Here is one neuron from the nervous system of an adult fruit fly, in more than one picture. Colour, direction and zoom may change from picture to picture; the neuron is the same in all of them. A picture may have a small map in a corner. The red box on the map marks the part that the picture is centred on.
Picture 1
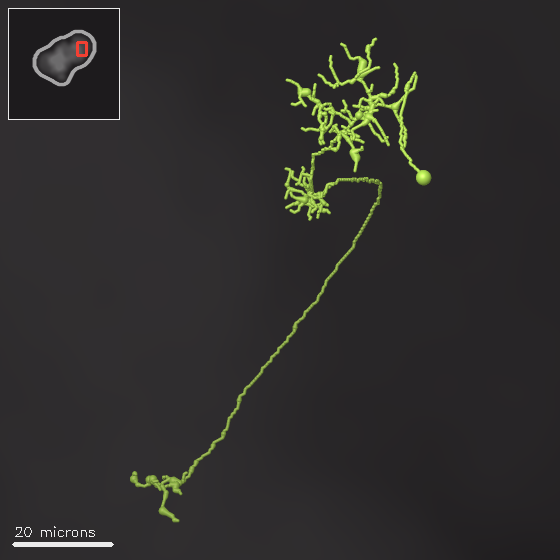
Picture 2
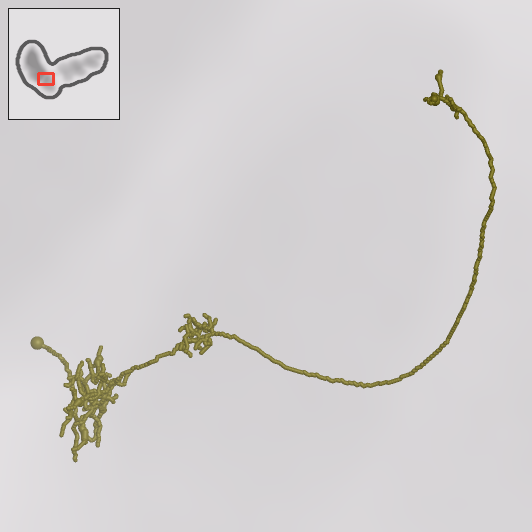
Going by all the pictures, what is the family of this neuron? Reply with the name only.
Tm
